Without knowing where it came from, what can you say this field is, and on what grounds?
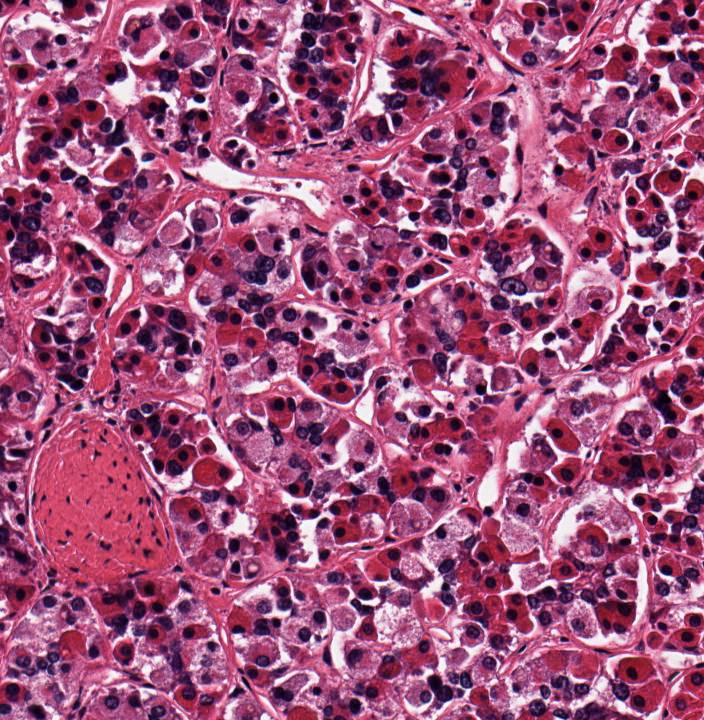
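Answer: the pars distalis of the pituitary. Throughout, cells lie in small nests and cords separated by thin pink septa containing narrow slit-like capillary spaces. Bright red granular cells are mixed with many pale, faintly staining cells.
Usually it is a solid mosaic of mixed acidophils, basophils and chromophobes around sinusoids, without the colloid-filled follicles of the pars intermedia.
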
